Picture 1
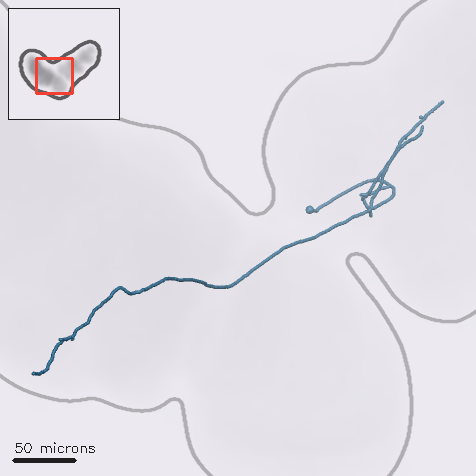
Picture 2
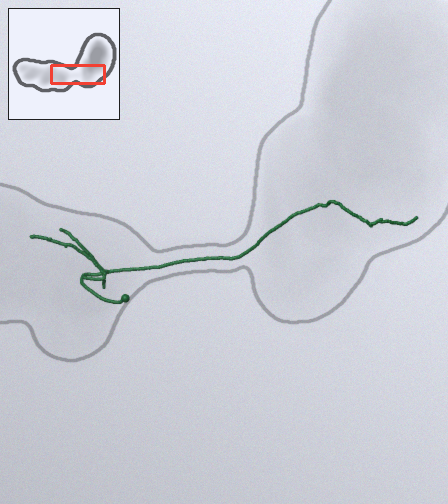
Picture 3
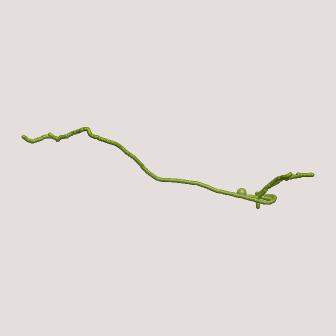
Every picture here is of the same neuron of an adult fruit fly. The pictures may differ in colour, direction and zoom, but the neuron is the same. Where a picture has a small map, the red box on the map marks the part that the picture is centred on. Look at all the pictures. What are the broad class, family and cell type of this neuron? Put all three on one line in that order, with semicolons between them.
ascending neuron; hemilineage 08B; AN08B113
